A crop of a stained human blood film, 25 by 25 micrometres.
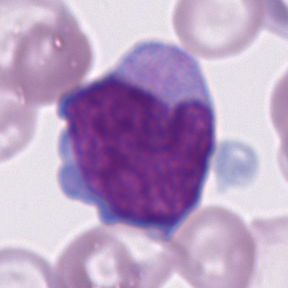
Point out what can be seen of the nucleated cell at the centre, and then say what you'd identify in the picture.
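Nucleus deeply notched along its upper edge, folded into a heart-like outline, occupying most of the cell. Cytoplasm mostly above the nucleus as a broad cap, with only a faint, fine pinkish dusting. Myeloblast.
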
